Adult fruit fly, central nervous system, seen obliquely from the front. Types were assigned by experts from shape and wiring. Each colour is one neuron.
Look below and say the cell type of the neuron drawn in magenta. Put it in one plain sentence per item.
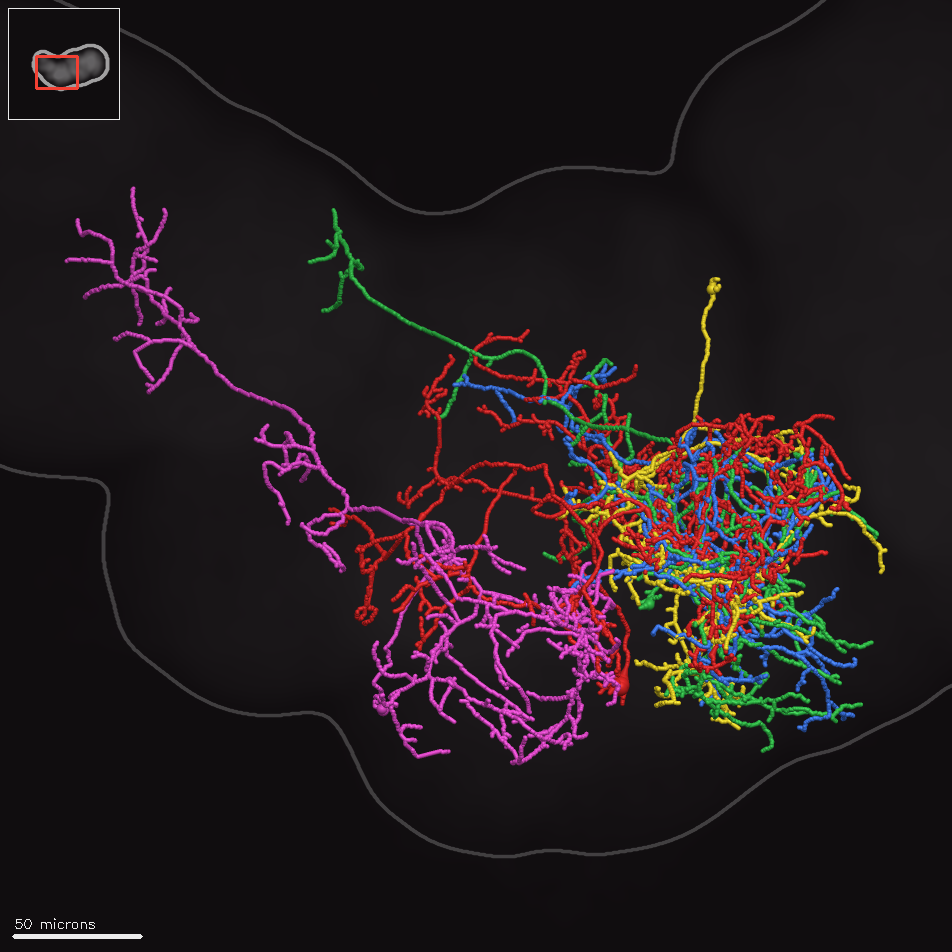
The cell type is TN1c_c.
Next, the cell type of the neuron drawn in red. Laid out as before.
The cell type is IN06B006.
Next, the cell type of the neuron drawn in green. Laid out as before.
The cell type is TN1c_b.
